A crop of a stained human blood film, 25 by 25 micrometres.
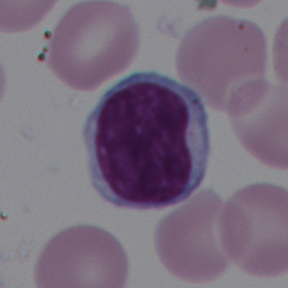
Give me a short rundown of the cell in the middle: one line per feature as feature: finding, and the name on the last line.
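Cell size: about 12 micrometres across
Nucleus: about 11 by 9 micrometres, filling about 70% of the cell's area
Nuclear outline: shallow notch on the right side
Chromatin: dark purple, densely clumped
Cytoplasm: narrow pale blue rim, widest on the right side
Name: typical lymphocyte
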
